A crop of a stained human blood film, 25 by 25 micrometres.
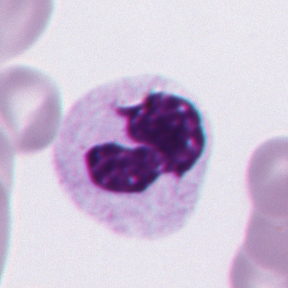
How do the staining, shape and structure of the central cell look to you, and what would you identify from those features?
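Outline checked: roughly round. Nucleus next: two dense masses joined by a narrower strip, with no nucleoli seen. Cytoplasm last: fine, faint pinkish granules. The cell is a segmented neutrophil.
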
